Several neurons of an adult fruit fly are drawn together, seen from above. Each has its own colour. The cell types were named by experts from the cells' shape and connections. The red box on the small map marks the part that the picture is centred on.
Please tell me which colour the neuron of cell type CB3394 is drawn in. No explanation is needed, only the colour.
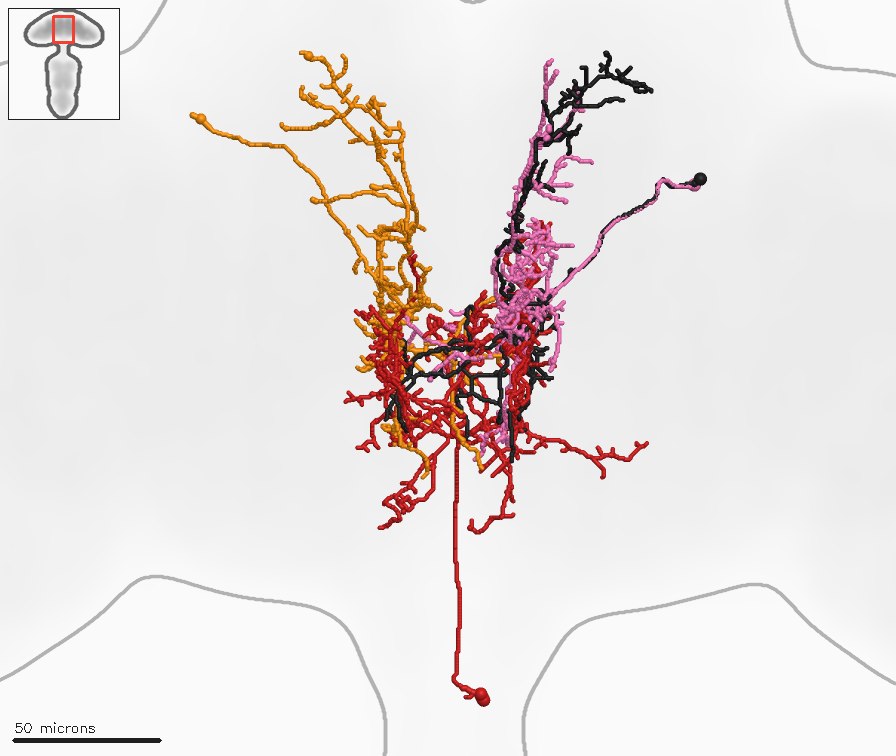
orange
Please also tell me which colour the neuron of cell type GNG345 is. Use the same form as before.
red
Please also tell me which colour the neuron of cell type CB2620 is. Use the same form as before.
black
